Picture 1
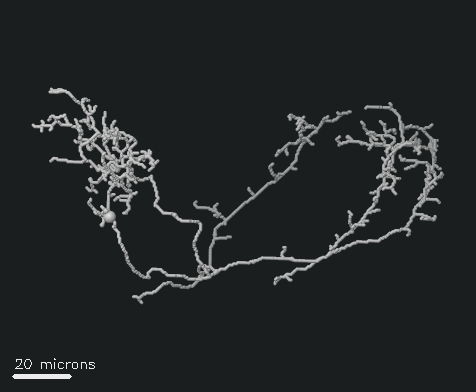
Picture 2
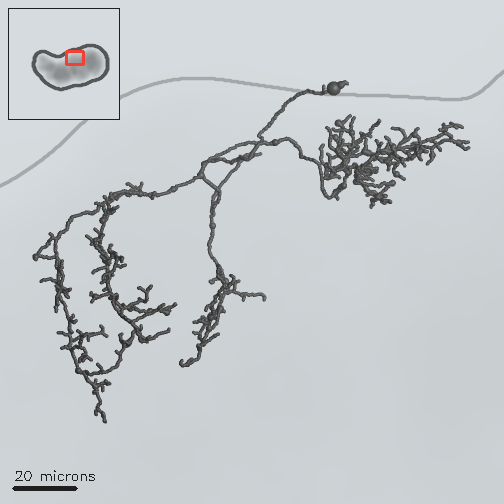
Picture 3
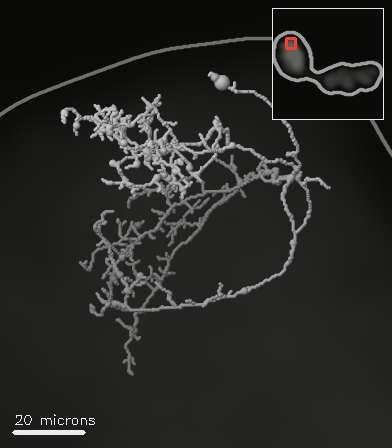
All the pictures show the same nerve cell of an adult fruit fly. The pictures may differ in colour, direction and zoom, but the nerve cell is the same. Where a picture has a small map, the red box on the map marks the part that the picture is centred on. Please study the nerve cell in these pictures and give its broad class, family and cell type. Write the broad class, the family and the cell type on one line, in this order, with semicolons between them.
central-brain intrinsic neuron; hemilineage SMPpd1; SLP396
